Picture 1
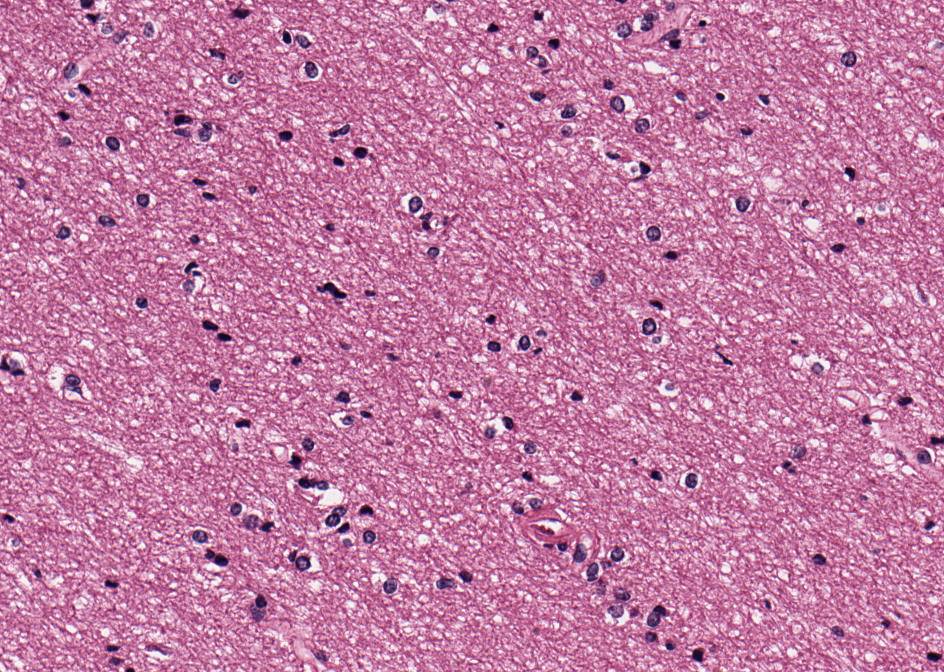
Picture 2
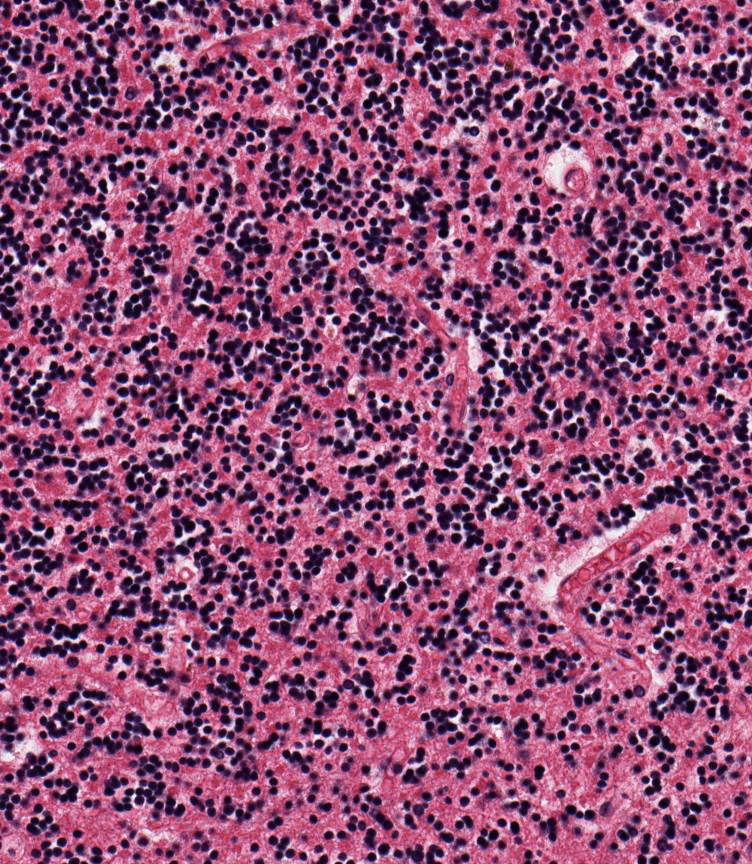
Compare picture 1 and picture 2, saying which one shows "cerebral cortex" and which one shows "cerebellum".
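Picture 1 shows cerebral cortex, and picture 2 shows cerebellum. Picture 1 has sparse nuclei, single or in small groups, leaving most of the field cell-free; in picture 2 nuclei are packed densely and evenly across the whole field. Neither forms organised units: picture 1 is a uniform pink fibrillary meshwork without epithelium or glands, and picture 2 has no layers, only many small irregular pale pink fibrillary patches between its nuclei. Most nuclei in picture 1 are small, round and dark, many sitting in a clear halo with little visible cytoplasm, mixed with smaller, very dark elongated or irregular ones. Those in picture 2 are uniformly small, round and dark, with very little visible cytoplasm. Picture 2 also has a small round vessel, cut in cross-section, at the upper right.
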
